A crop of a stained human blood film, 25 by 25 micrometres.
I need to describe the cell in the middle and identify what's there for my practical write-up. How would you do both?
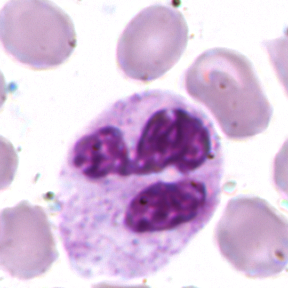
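Three separate lobes make up the nucleus, as far as I can count. Its chromatin looks dark purple and coarsely clumped. There is plenty of cytoplasm, pale lilac-pink, with many fine, small violet granules scattered all through it. So this is a segmented neutrophil.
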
